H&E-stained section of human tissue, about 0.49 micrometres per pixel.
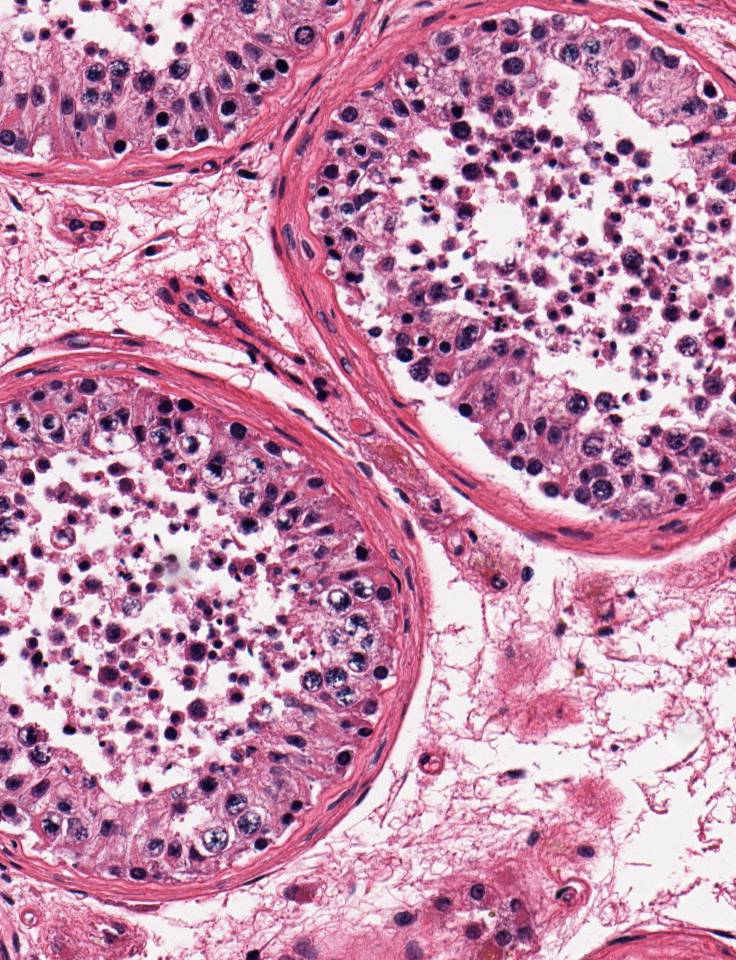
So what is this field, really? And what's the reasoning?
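First, the name: seminiferous tubule. Second, a stratified germ-cell epithelium several cells thick rests on the wall.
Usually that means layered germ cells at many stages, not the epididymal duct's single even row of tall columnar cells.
Third, large round cells with coarse, thread-like chromatin lie in the middle layers, clearest at lower right in the left tubule.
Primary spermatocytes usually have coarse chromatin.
Fourth, small clusters of cells with abundant pink cytoplasm and round nuclei sit in the stroma along the bottom edge.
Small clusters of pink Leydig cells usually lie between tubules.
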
